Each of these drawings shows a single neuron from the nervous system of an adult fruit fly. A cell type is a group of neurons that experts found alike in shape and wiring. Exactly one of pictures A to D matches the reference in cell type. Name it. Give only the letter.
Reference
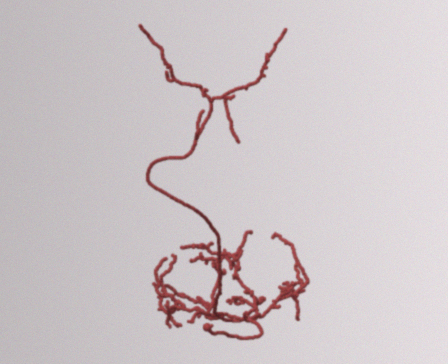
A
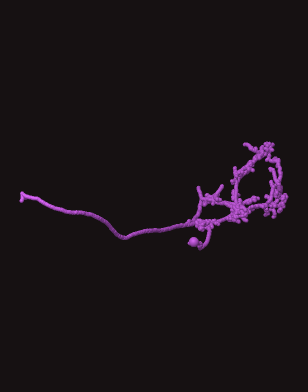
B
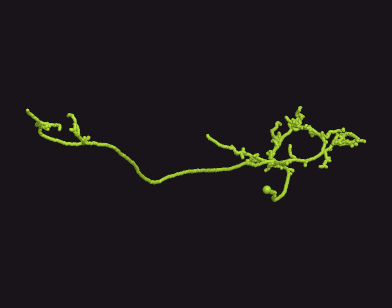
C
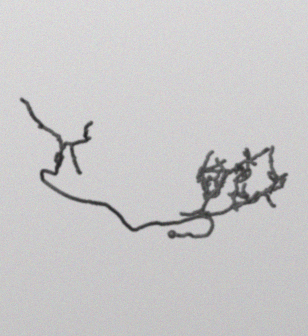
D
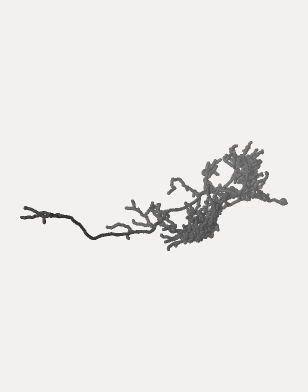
C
